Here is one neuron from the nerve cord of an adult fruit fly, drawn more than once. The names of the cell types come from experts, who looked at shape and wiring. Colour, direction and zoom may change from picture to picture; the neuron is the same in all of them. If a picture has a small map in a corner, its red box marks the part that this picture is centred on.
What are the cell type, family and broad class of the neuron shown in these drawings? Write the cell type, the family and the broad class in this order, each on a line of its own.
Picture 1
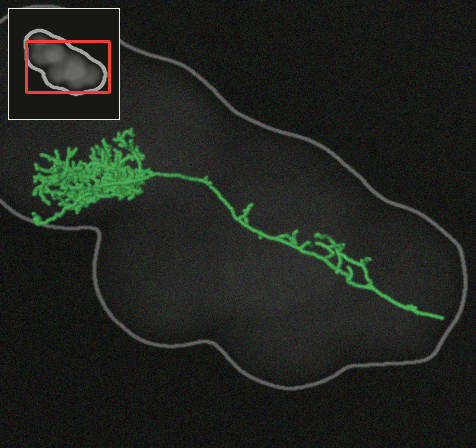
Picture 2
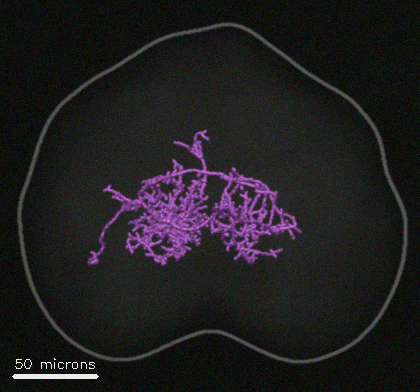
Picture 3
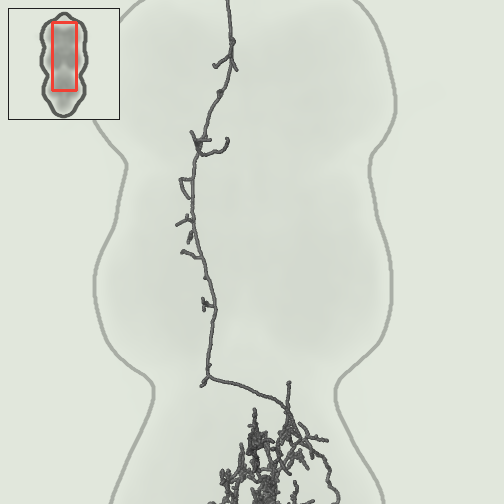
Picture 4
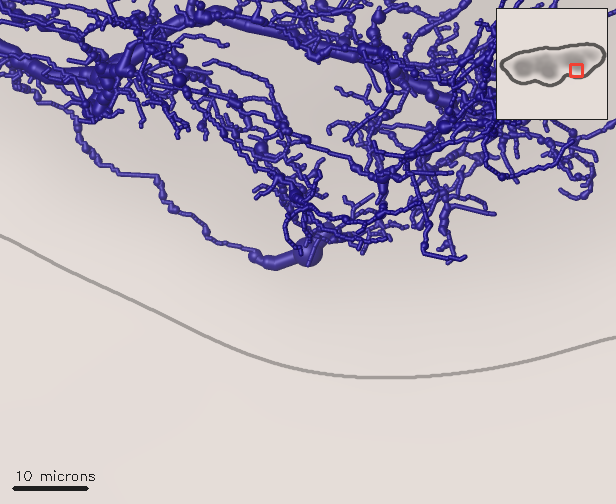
AN08B026
hemilineage 08B
ascending neuron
